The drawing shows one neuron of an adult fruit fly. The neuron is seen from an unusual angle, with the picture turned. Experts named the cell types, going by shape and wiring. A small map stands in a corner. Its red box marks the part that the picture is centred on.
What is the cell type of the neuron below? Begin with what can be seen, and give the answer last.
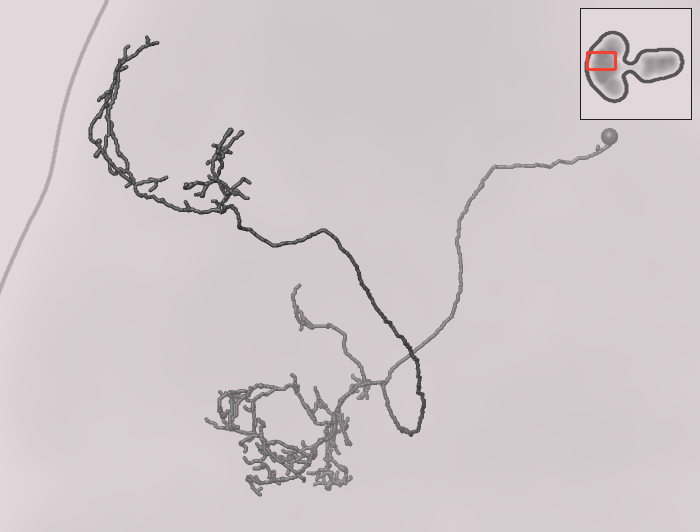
It lies in the brain. The cell body can be seen at the upper right of the picture. The picture shows dozens of branch ends. It is a central-brain intrinsic neuron. It is of cell type M_lvPNm33.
